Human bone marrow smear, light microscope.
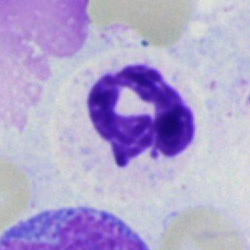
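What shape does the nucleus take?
The nucleus is a thick band closed into a ring around a central clear hole.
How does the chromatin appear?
Dense, dark purple and coarsely clumped; no nucleoli are visible in the nucleus.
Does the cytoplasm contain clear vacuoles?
No clear vacuoles are present.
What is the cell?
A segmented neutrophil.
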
